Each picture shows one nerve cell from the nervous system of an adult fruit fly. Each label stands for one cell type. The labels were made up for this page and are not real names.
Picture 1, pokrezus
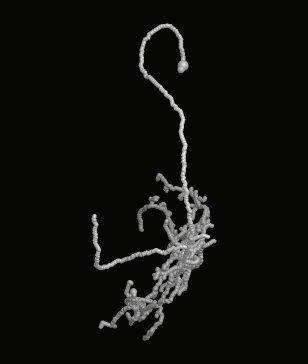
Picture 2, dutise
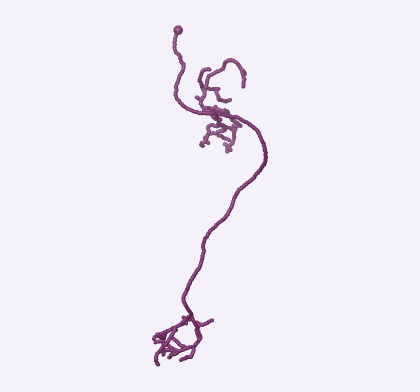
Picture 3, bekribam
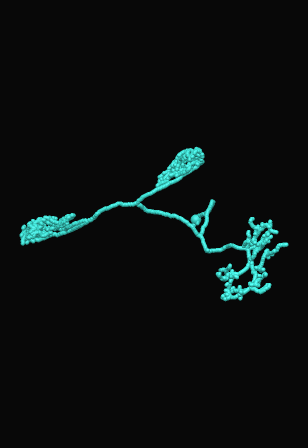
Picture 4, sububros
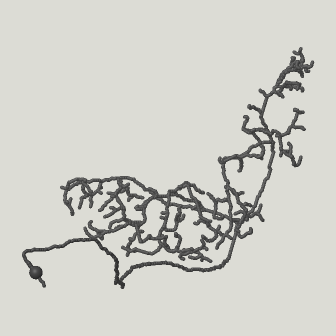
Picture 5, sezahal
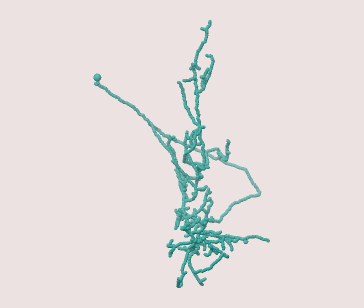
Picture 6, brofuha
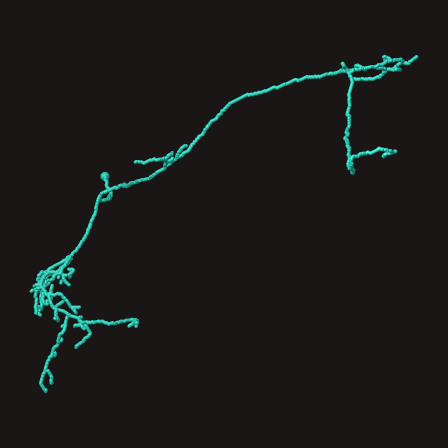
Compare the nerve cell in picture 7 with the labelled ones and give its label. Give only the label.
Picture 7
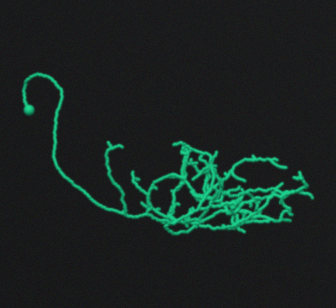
pokrezus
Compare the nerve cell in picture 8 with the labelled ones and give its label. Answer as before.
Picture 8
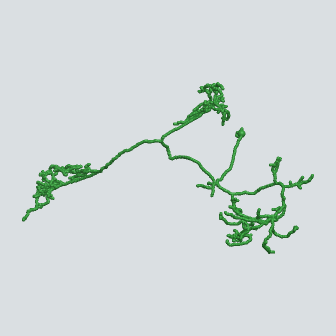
bekribam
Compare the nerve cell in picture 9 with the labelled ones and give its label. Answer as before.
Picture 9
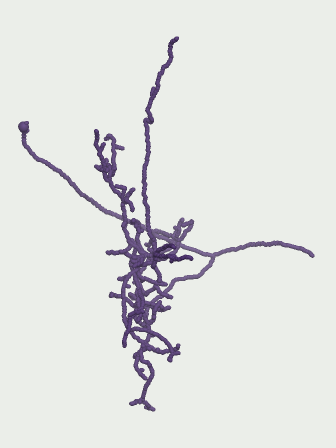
sezahal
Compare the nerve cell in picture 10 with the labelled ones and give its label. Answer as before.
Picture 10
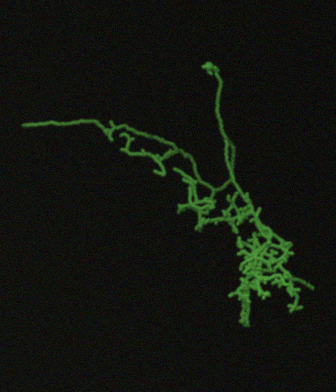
sezahal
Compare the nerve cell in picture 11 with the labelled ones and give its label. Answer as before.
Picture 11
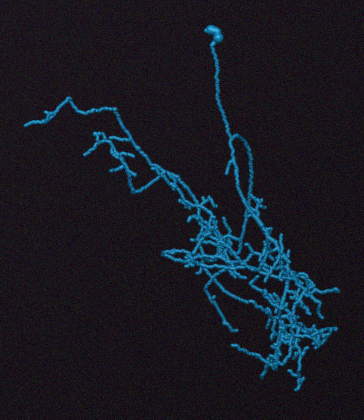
sezahal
